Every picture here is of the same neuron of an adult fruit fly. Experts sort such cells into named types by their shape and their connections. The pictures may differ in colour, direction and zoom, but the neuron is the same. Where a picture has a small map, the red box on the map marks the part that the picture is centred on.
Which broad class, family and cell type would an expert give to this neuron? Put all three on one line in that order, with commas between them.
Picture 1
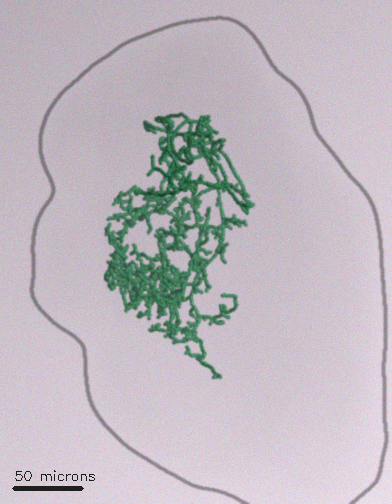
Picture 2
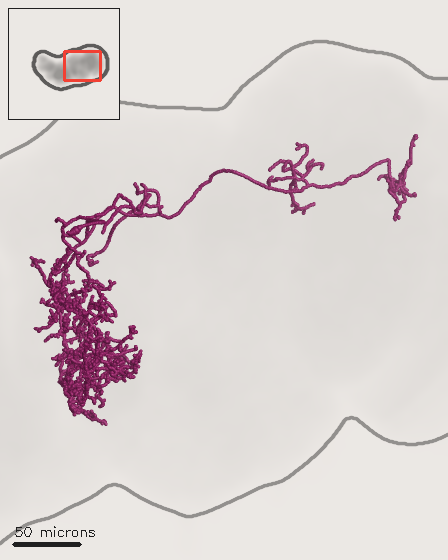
central-brain intrinsic neuron, hemilineage VLPd1, AVLP033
